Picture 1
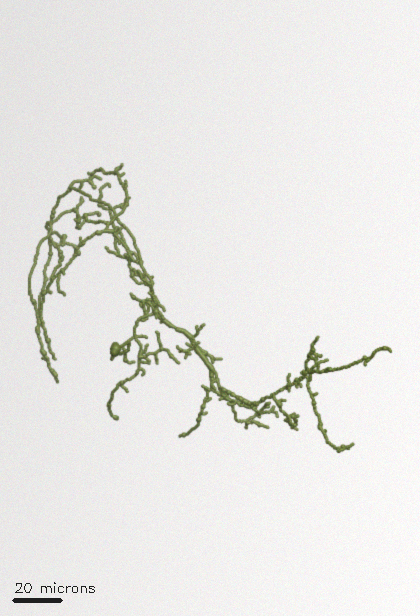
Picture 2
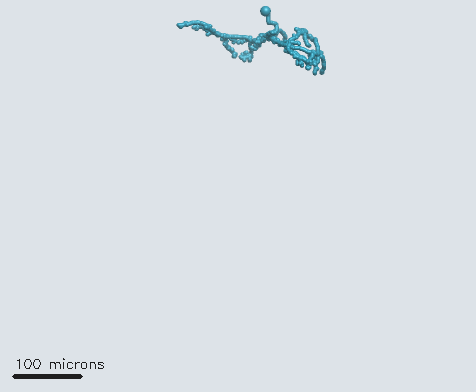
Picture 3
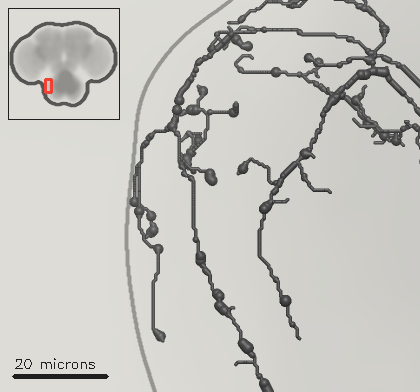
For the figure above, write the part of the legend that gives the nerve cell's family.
hemilineage 16B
